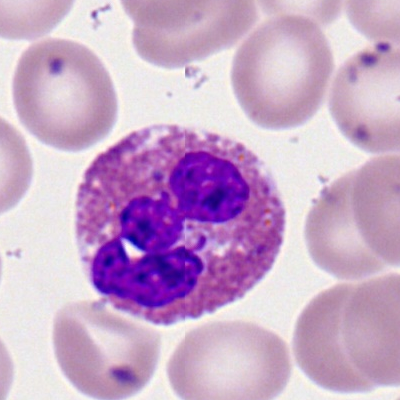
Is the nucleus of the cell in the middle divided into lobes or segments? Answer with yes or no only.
Yes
